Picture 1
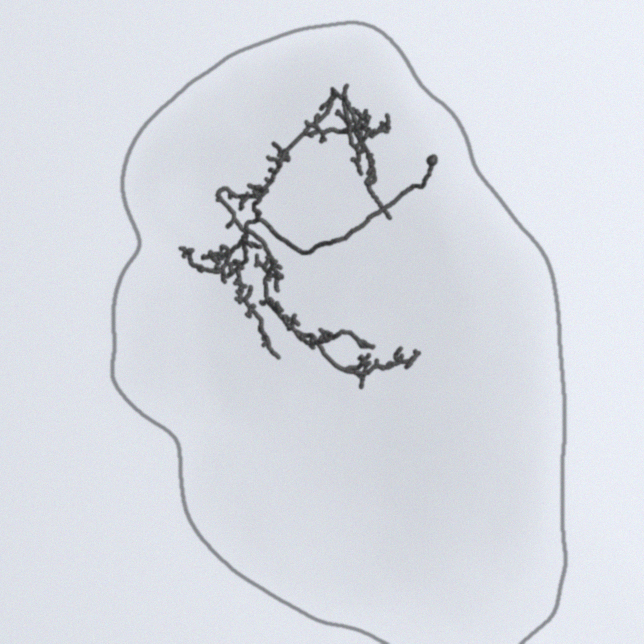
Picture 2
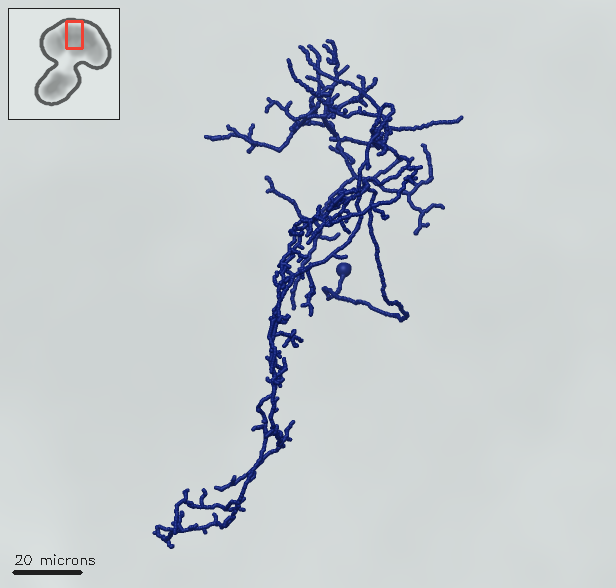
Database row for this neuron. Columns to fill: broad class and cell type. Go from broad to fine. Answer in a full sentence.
A central-brain intrinsic neuron, type CB4183.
